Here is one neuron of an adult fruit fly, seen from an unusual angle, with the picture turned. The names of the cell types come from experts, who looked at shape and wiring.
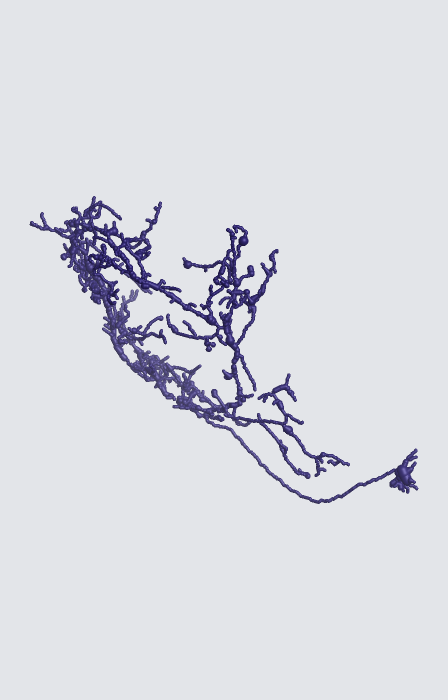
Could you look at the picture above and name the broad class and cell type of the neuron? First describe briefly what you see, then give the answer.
Dozens of branch ends can be seen. As drawn here it is wider than it is tall. Its broad class is central-brain intrinsic neuron. Its cell type is GNG492.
